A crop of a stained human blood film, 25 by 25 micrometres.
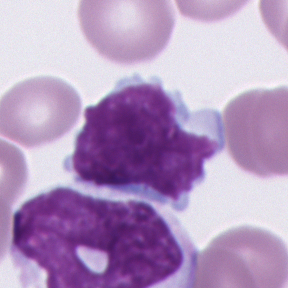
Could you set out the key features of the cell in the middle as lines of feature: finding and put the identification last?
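Nucleus: irregular, angular outline, filling most of the cell
Nuclear size: about 12 by 10 micrometres
Chromatin: dense, dark purple, coarsely clumped
Cytoplasm: scant pale greyish-blue rim, widest on the right
Cell edge: ragged, with small fine cytoplasmic projections, clearest along the top and right
Identification: typical lymphocyte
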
